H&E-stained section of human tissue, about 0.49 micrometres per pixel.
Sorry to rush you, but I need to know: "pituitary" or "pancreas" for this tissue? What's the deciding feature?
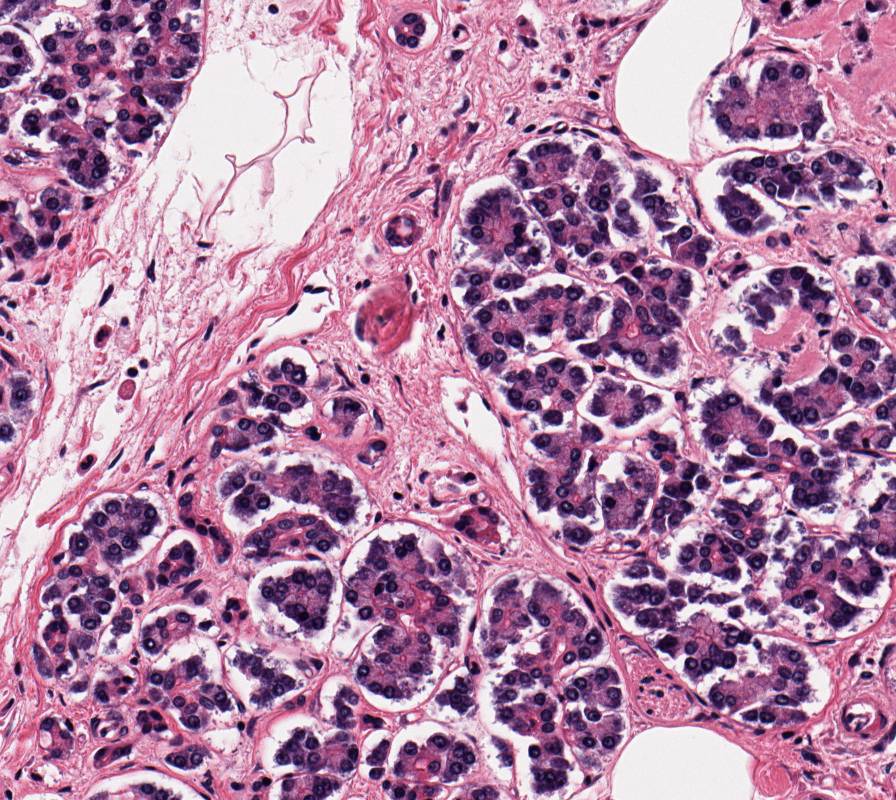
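This tissue is pancreas. Closely packed acini are grouped into lobules, divided by septa of pink connective tissue. The acinar cells have granular, dark purple cytoplasm, and their round, dark nuclei lie toward the cell bases. The widest band of loose, pale pink stroma, carrying scattered spindle nuclei, crosses the upper left of the field.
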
